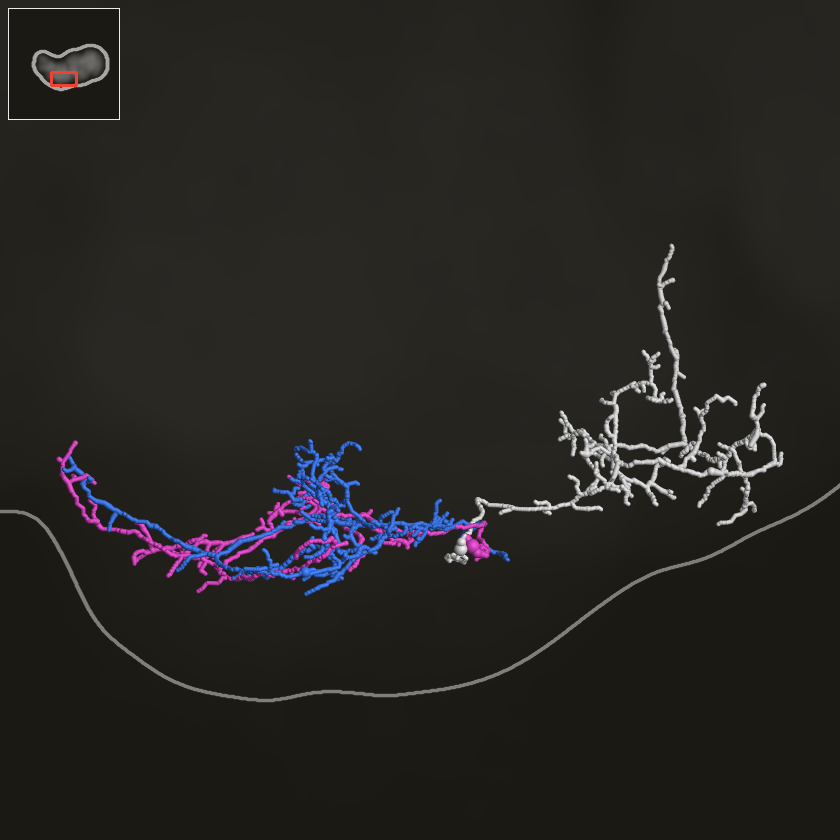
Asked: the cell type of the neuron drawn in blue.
IN14A017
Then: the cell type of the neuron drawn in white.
IN14A026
